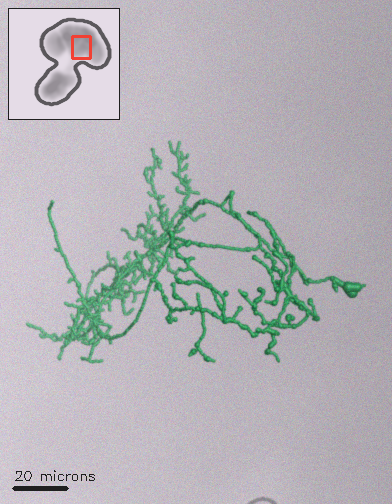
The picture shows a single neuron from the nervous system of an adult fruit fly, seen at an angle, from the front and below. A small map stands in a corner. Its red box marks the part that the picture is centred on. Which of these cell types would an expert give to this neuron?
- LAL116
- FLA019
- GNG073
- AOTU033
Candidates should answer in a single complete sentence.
The cell type for the neuron is FLA019.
